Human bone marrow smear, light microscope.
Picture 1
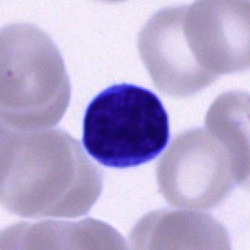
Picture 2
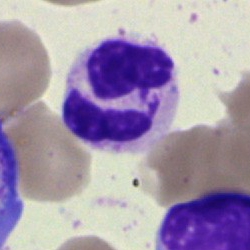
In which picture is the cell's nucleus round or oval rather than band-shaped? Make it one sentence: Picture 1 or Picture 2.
It is in picture 1 that the nucleus is one compact round or oval mass.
